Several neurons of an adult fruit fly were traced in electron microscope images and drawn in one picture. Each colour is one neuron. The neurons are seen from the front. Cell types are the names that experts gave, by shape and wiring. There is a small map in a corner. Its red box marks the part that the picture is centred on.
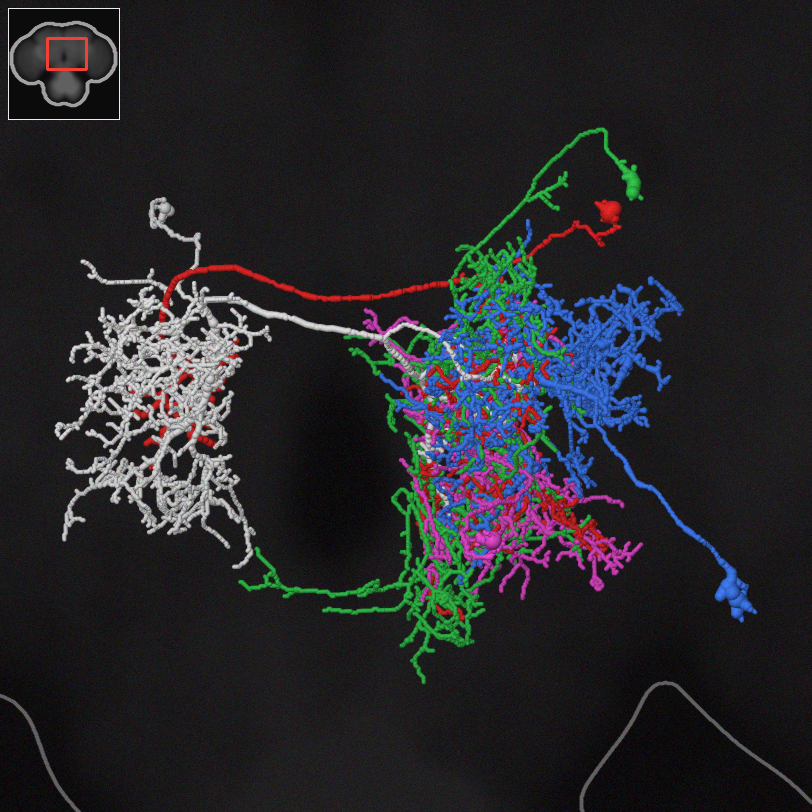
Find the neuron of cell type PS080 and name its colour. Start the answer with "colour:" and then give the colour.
colour: red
